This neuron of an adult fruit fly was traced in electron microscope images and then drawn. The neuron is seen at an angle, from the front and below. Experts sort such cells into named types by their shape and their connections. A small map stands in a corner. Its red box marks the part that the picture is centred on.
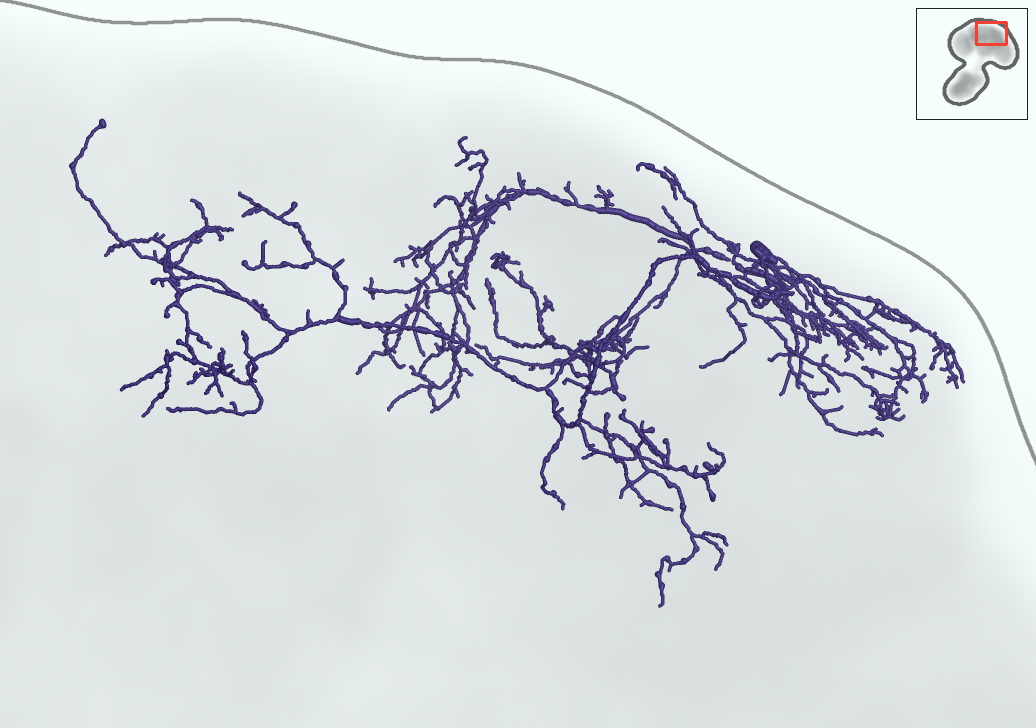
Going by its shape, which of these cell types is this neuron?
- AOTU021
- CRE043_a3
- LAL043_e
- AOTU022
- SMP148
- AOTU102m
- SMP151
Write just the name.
SMP151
